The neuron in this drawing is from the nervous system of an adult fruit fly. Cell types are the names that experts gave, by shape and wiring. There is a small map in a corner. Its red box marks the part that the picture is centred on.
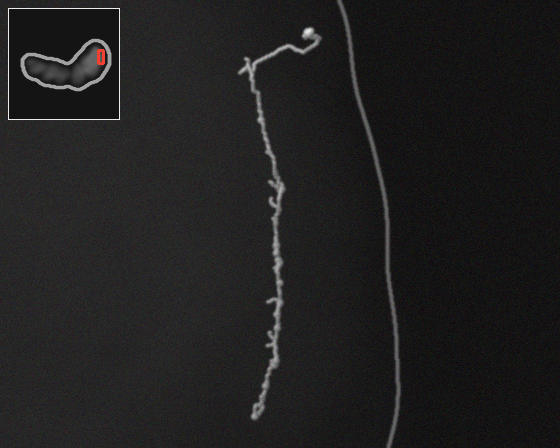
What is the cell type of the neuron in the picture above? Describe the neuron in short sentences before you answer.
The cell body can be seen at the top of the picture. As drawn here it is more than twice as tall as it is wide. It is an optic-lobe intrinsic neuron. The cell type is Dm3c.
